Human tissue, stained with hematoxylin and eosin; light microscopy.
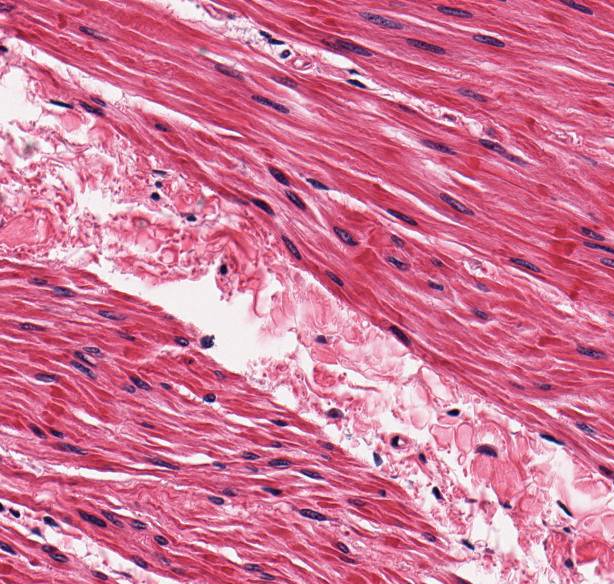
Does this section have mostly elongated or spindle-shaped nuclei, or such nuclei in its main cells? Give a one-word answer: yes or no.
Yes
